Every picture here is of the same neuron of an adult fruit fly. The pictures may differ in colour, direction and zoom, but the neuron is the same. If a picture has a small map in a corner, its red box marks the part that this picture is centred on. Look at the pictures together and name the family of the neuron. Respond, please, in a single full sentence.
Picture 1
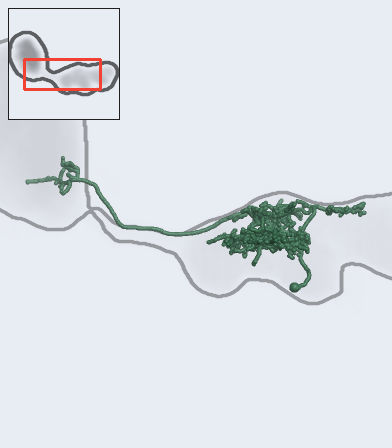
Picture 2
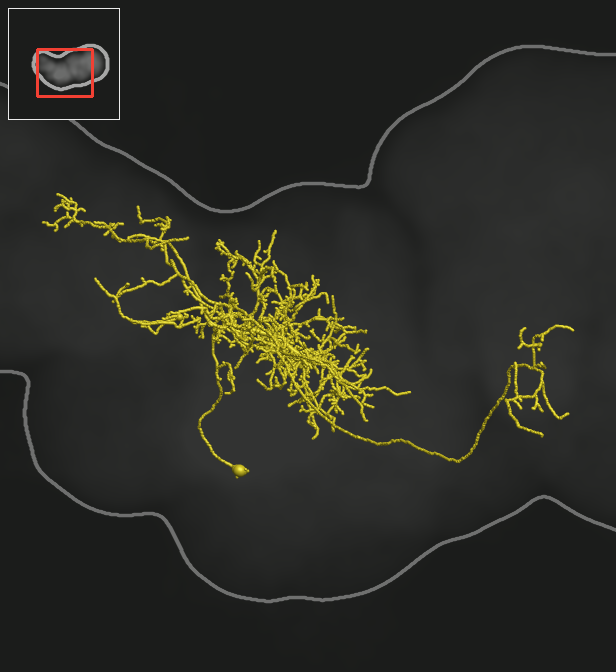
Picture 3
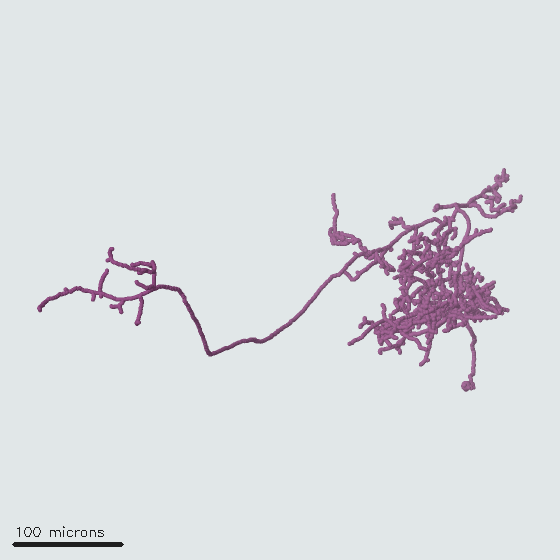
This neuron is a member of family hemilineage 06B.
